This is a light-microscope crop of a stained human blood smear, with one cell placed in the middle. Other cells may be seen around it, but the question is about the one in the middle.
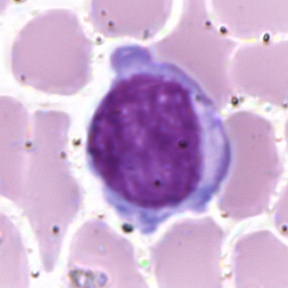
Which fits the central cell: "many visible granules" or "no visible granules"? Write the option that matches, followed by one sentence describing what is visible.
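No visible granules. No distinct granules are visible in the cytoplasm.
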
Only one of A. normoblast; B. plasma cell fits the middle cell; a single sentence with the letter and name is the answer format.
The cell centered in the crop is a plasma cell, making option B the correct pick.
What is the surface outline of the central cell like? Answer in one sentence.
As for its outline, the cell is irregular, ragged or drawn into projections.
